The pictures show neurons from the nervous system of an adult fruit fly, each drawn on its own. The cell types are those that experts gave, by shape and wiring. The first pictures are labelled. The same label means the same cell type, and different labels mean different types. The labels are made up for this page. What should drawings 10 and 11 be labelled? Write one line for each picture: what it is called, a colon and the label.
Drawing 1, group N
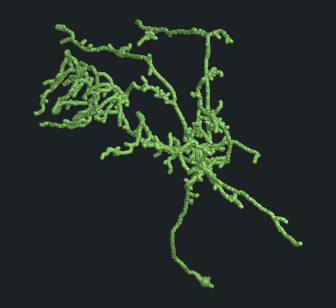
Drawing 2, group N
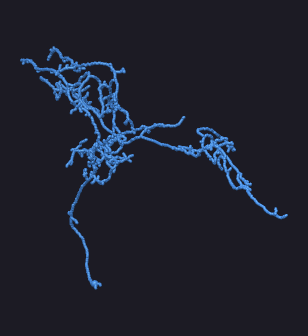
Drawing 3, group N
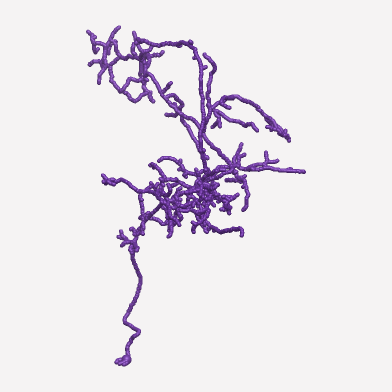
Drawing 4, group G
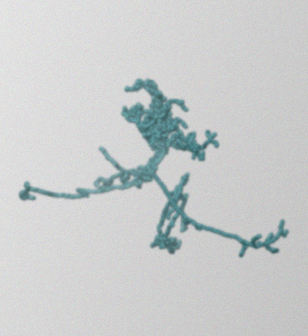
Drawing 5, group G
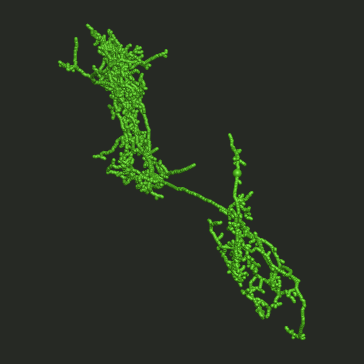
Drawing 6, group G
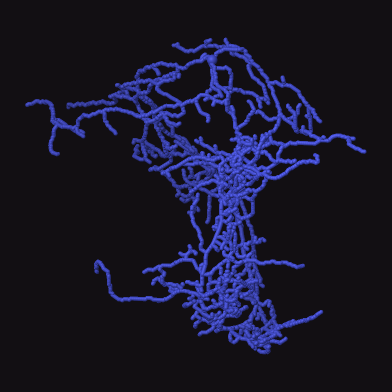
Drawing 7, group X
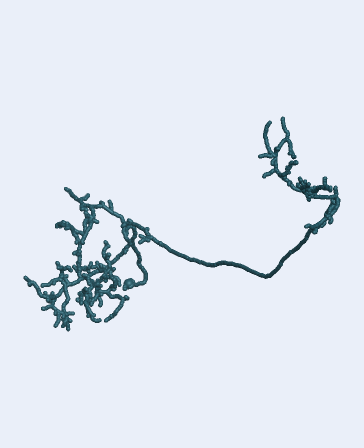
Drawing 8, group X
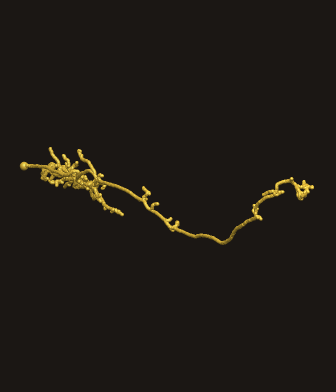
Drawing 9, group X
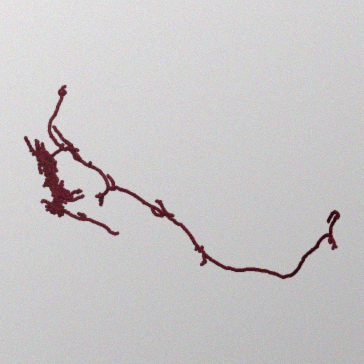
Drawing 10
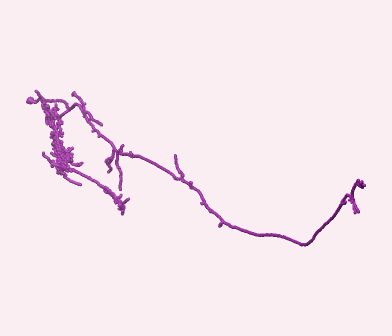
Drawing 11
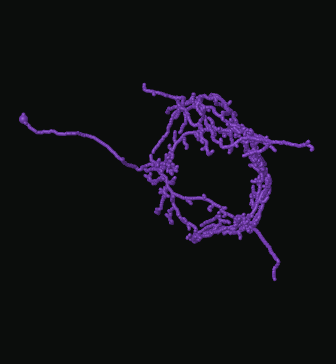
10: group X
11: group G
